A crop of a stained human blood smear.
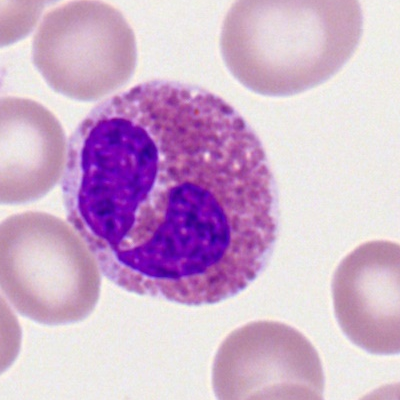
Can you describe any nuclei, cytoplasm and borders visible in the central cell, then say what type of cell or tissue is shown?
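I see a nucleus with two lobes. They join at the lower part of the nucleus, and above that join there is a pale gap between them. Coarse, round, pinkish-orange granules pack the cytoplasm, filling it all around the nucleus, the area to its right included. So this is an eosinophil.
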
